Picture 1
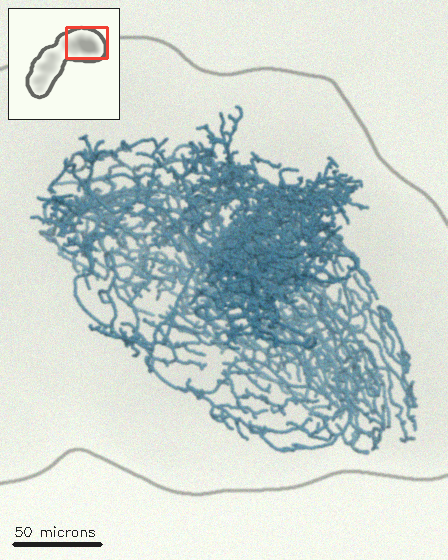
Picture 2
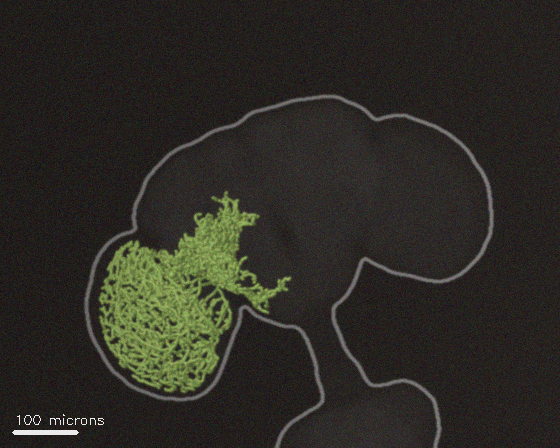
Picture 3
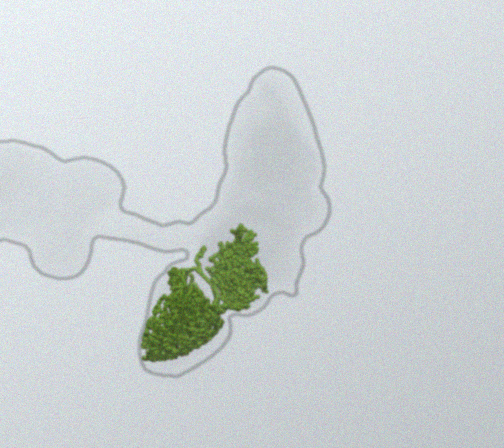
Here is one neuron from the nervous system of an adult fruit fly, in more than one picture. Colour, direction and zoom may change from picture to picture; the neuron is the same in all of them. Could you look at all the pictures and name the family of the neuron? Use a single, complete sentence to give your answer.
The family classification of the neuron is MeVC.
